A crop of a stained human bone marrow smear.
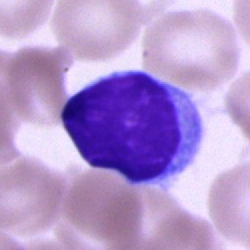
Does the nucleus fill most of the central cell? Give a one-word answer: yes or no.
Yes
